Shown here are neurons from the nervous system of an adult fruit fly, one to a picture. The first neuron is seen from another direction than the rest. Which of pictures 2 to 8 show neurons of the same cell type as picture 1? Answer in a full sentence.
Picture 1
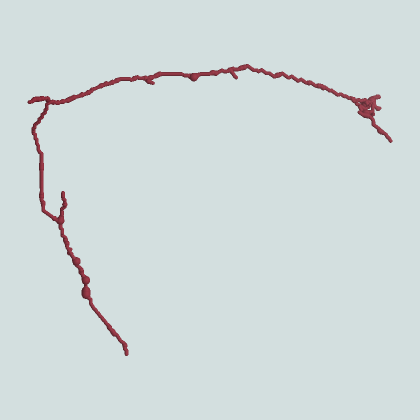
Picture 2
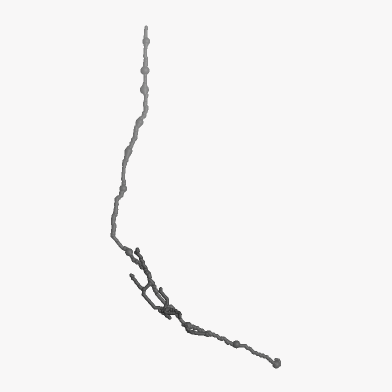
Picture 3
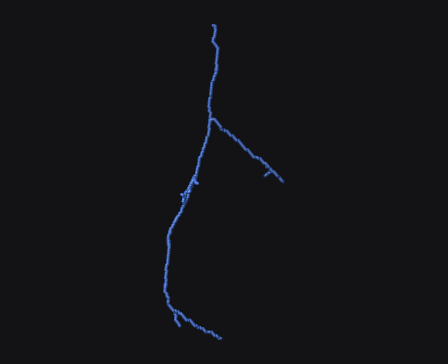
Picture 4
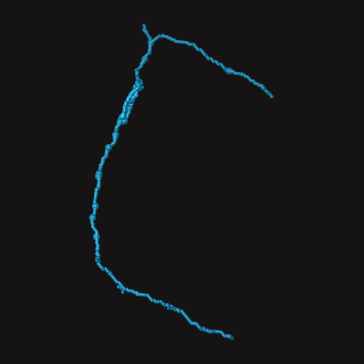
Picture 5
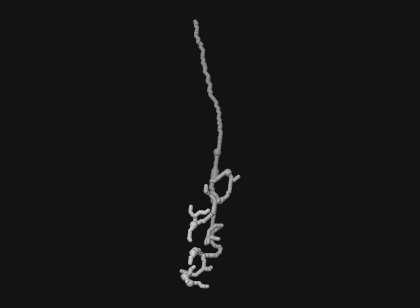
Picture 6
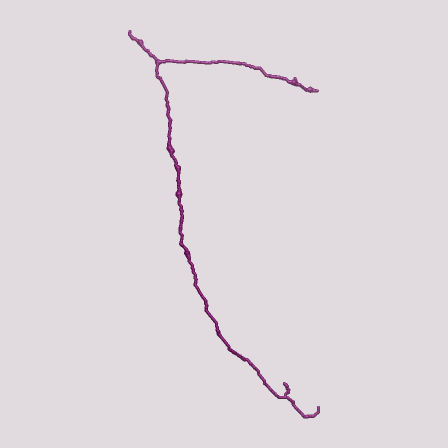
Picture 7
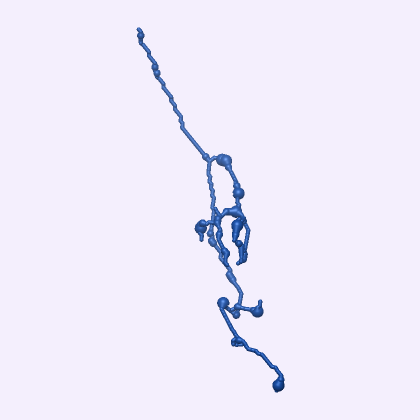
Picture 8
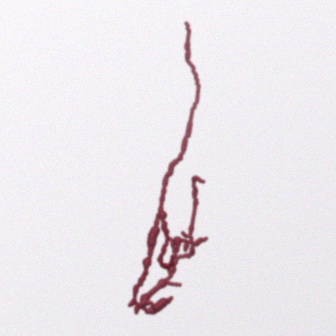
Picture 3, picture 4 and picture 6 are of the same cell type.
